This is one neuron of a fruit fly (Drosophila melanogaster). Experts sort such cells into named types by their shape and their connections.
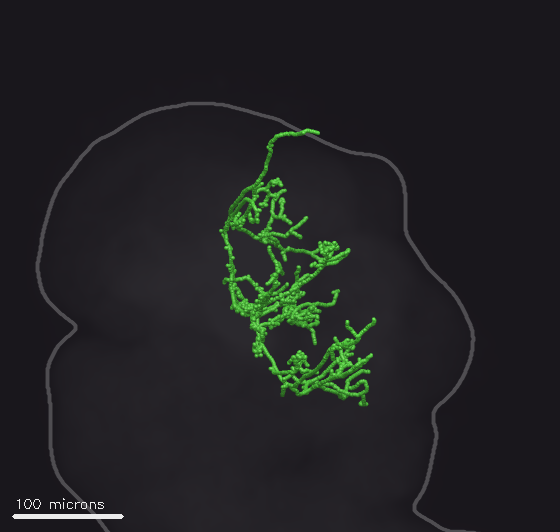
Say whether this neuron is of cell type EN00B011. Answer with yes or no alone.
no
